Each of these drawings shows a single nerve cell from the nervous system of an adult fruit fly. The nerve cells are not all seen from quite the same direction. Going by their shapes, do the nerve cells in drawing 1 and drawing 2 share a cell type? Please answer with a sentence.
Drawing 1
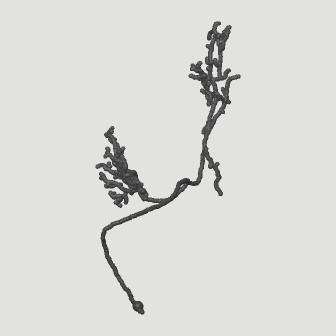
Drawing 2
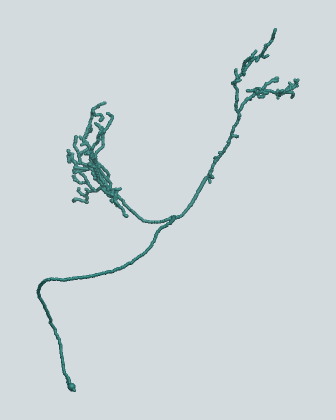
They are of the same cell type.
